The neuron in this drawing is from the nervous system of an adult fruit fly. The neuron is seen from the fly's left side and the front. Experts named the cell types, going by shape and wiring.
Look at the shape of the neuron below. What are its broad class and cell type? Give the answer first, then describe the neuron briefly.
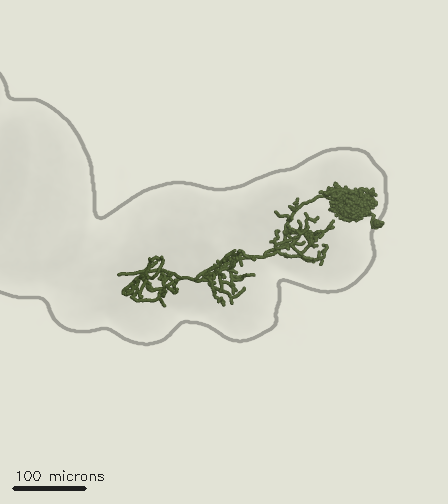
Its broad class is nerve-cord intrinsic neuron. It is of cell type INXXX025. The cell body can be seen on the right of the picture. From left to right in the picture it spans about 400 microns.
